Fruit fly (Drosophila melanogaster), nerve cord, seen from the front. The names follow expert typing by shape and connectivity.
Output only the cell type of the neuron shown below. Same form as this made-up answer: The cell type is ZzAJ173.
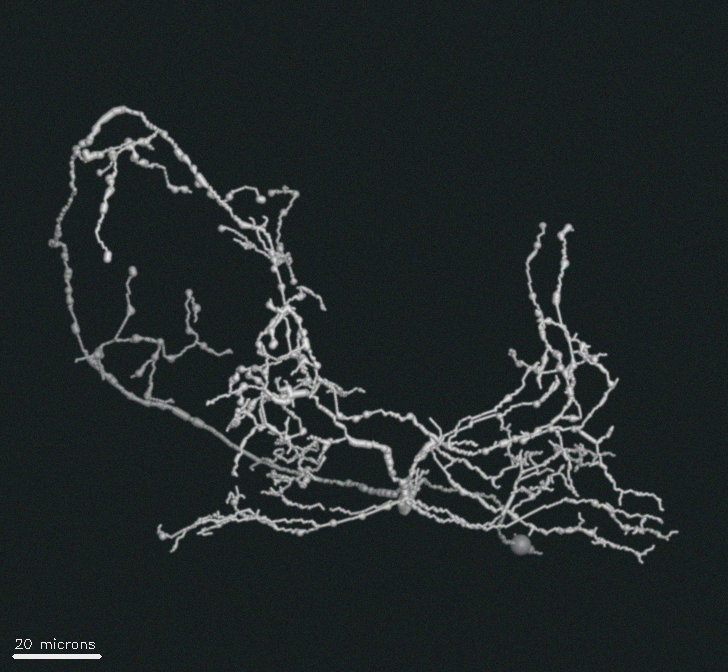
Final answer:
The cell type is INXXX135.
